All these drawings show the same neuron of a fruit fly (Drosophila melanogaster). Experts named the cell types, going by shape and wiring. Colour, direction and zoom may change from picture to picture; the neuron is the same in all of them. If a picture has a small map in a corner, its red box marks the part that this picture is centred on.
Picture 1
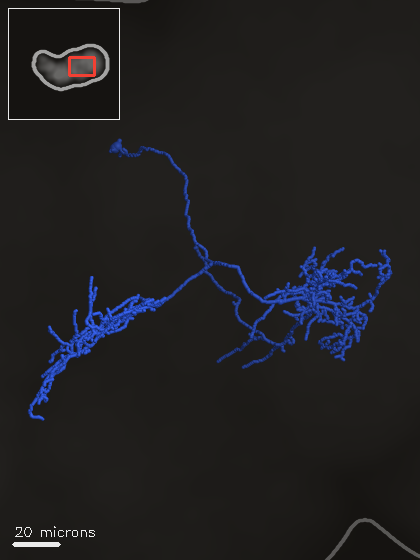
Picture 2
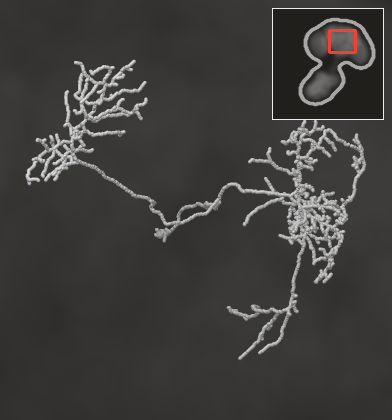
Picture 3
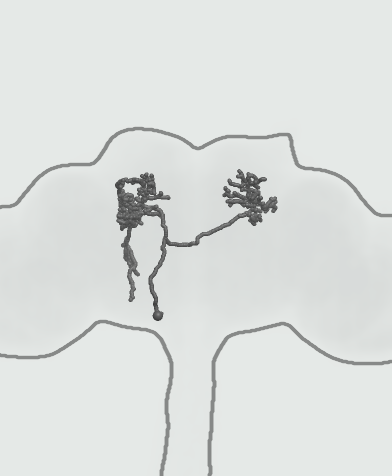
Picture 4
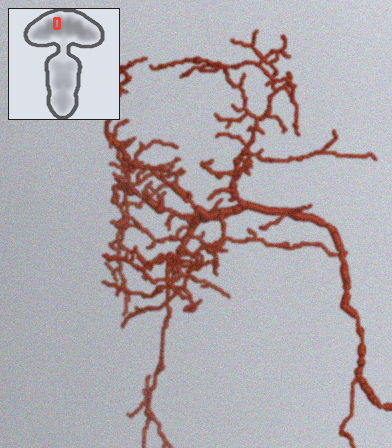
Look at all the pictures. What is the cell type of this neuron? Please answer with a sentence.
The cell type is LAL153.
